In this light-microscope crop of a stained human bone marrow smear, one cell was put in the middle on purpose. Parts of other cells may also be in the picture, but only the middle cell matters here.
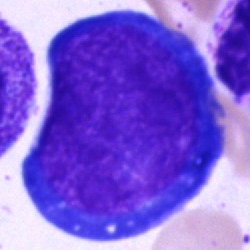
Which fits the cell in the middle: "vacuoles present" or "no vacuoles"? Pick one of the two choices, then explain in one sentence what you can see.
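Vacuoles present. Several small clear vacuoles lie in the cytoplasm along the lower edge.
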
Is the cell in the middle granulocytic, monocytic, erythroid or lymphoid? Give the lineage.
erythroid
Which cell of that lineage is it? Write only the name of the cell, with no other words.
proerythroblast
